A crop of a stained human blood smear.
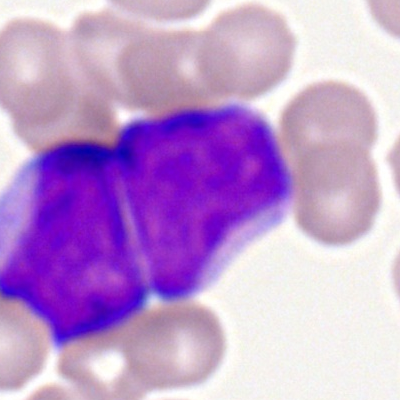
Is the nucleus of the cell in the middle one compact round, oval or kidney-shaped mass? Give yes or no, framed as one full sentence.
Yes, this cell's nucleus is a single compact round, oval or kidney-shaped mass, not band-shaped.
